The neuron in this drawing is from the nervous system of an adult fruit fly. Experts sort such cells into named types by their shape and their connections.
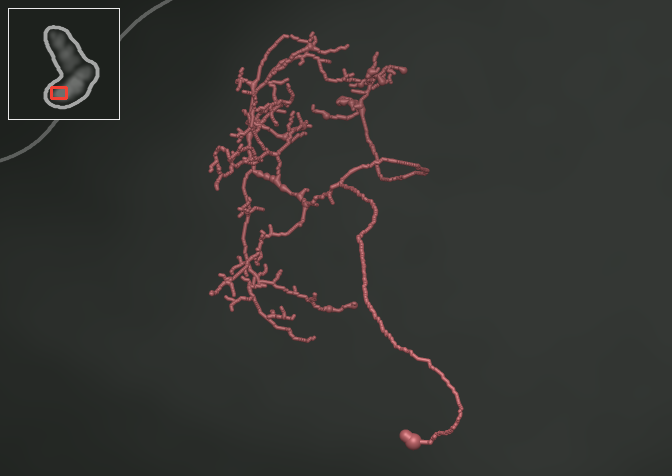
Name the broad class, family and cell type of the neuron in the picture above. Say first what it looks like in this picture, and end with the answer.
The cell body is at the bottom of the picture. The picture shows dozens of branch ends. Its broad class is central-brain intrinsic neuron. Its family is hemilineage SLPal3_and_SLPal4_dorsal. It is of cell type CB4122.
